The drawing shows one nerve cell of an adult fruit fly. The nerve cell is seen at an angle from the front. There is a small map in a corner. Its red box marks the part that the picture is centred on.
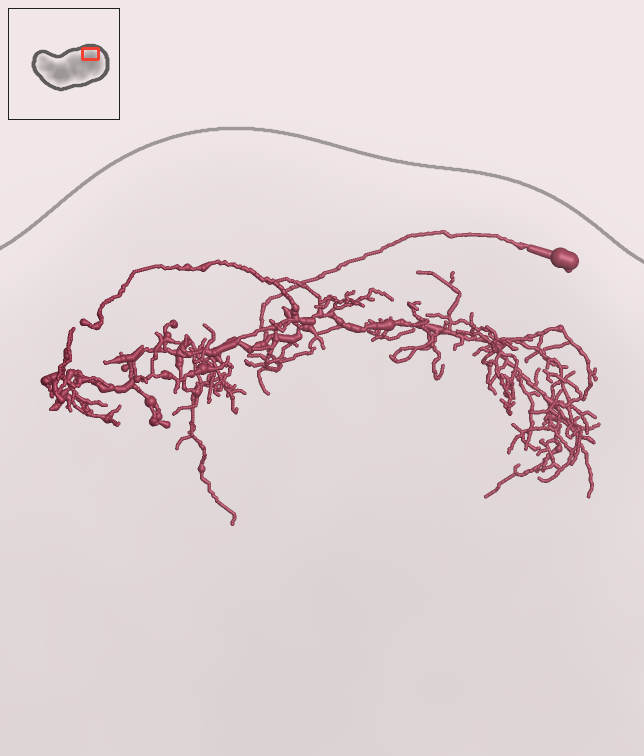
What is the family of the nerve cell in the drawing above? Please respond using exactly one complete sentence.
It is hemilineage SLPpl1 which is the family of the nerve cell.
